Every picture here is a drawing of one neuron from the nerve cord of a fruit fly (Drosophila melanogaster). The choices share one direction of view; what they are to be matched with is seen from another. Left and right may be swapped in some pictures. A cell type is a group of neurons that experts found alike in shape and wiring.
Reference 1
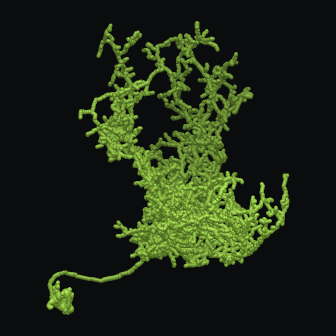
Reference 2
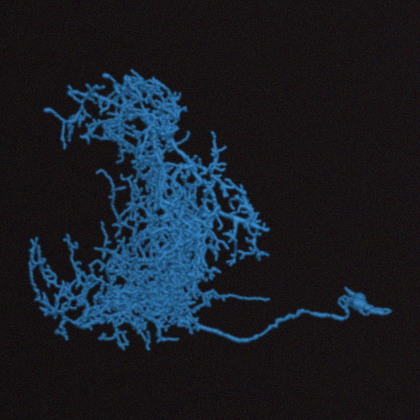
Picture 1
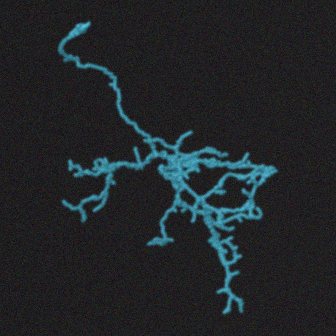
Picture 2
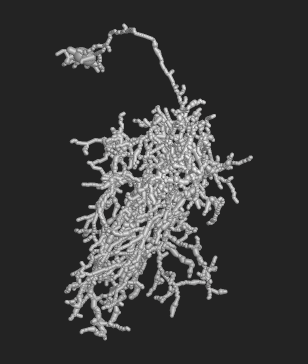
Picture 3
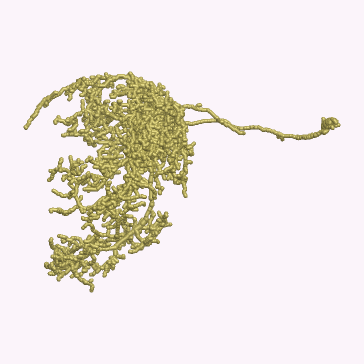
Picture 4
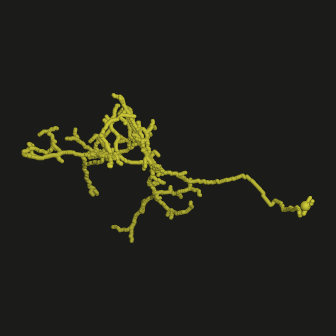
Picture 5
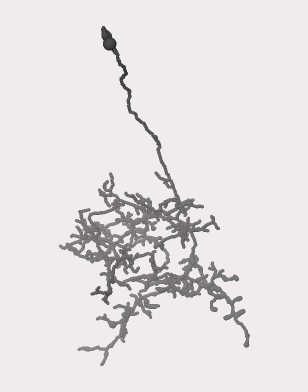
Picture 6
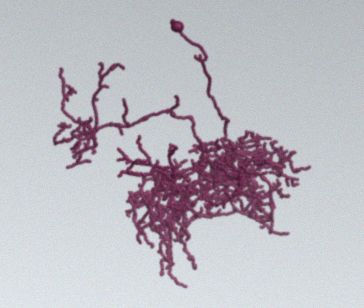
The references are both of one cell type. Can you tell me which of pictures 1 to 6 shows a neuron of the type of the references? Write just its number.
3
